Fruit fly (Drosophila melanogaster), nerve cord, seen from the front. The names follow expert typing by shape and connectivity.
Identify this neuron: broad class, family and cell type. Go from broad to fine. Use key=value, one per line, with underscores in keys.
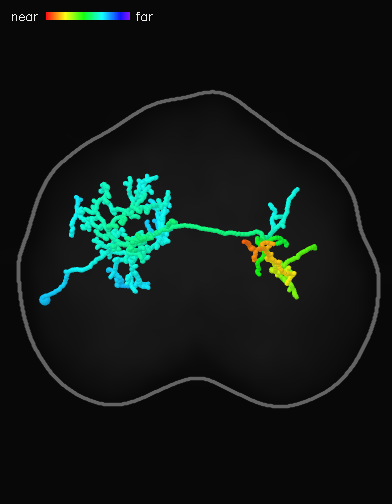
broad_class=nerve-cord intrinsic neuron
family=hemilineage 08B
cell_type=IN08B056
